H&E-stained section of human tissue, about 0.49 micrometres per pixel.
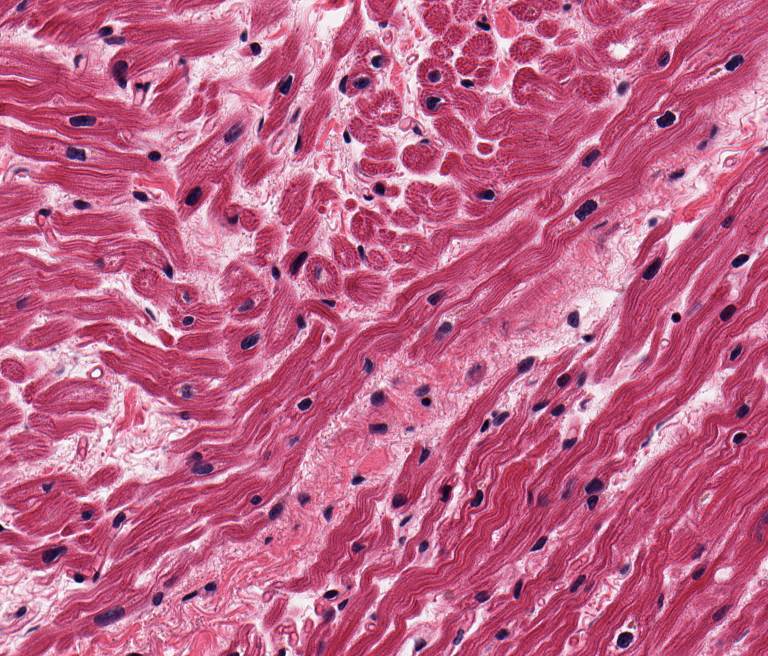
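Atrial appendage of the heart. Most muscle fibres run diagonally from lower left to upper right; a group near the top centre is cut in cross section. Watch them branch and join rather than form separate parallel cylinders. Their cytoplasm is deep pink-red.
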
